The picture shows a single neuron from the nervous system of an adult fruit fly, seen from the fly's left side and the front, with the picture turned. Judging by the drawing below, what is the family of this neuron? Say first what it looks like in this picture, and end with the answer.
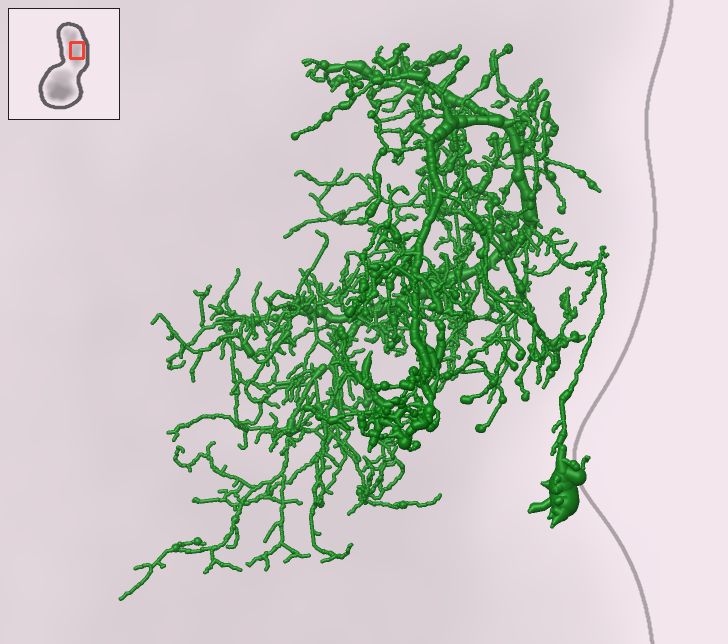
The picture shows more than a hundred branch ends. As drawn here it is about as wide as it is tall. It is a nerve-cord intrinsic neuron. The family is hemilineage 13A.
